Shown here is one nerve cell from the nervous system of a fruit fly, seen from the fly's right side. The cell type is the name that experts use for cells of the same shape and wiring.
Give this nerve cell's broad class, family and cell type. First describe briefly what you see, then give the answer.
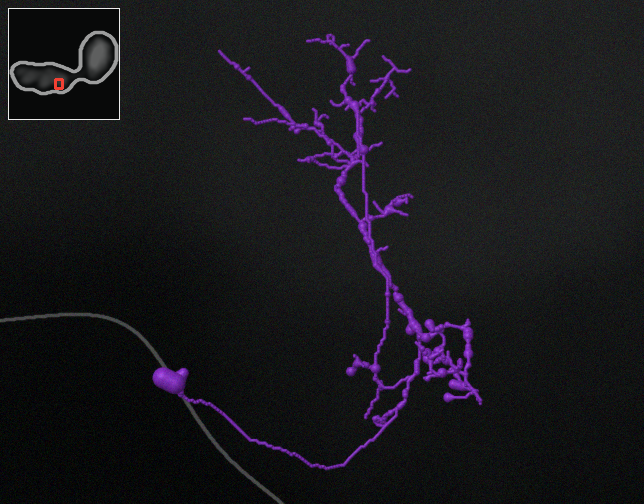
The cell body can be seen at the lower left of the picture. The picture shows dozens of branch ends. Its broad class is nerve-cord intrinsic neuron. The family is hemilineage 01B. It is of cell type IN01B095.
